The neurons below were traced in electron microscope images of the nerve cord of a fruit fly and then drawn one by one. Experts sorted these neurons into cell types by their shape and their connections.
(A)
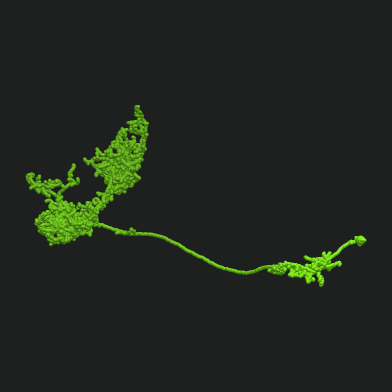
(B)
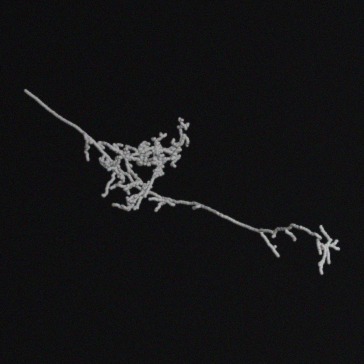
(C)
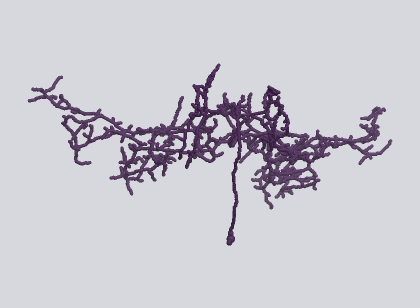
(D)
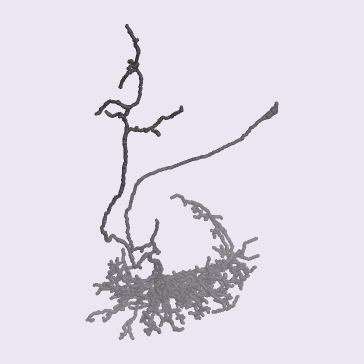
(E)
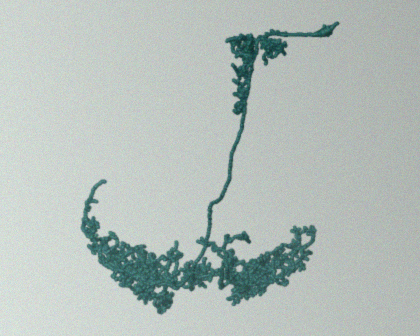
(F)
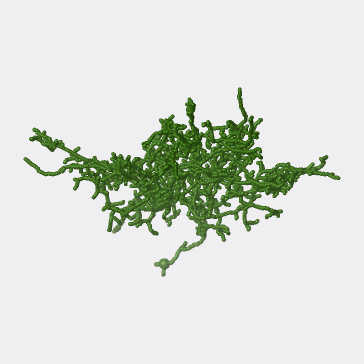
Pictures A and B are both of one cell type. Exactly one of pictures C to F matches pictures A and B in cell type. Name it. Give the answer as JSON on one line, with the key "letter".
{"letter": "E"}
